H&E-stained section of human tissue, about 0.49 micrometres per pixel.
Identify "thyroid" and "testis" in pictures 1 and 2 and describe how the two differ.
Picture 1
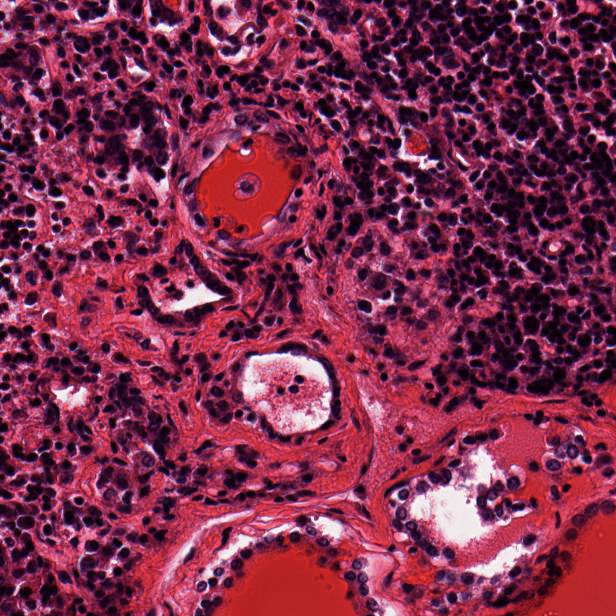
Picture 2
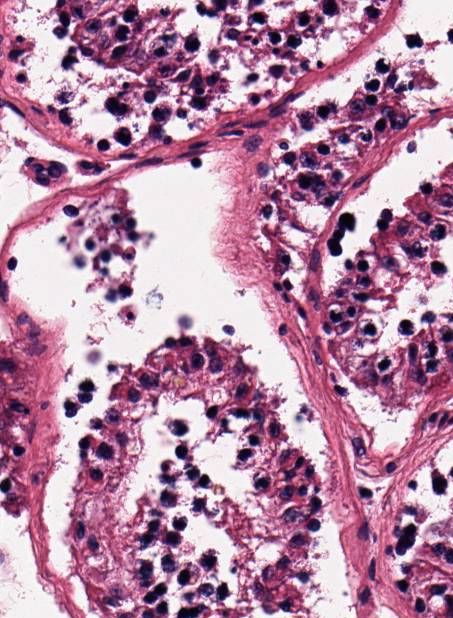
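Picture 1: thyroid. Picture 2: testis. Thyroid: rounded spaces along bottom edge, filled with homogeneous bright red material, surrounded by bands of pink fibrous tissue crossing the centre. Upper left: round space of homogeneous red material with one small round body near centre. Space just below centre: pale, frothy material with scattered nuclei instead of solid red. Testis: tubules bounded by thick, layered, pink walls with flattened, elongated dark nuclei. Lining multilayered, many cells, round dark nuclei; cytoplasm pale pink, pocked with many small clear vacuoles. No fat cells in field.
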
